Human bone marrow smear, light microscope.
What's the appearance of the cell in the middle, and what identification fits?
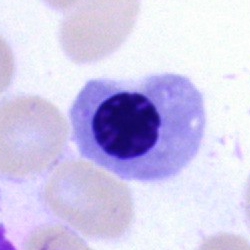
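Start with the outline of the middle cell: it is irregular, and a notch dips into its top edge. Now look at the chromatin, which is dense and dark purple and gathered into coarse clumps. Around it there is a moderate amount of pale blue-lavender cytoplasm. In the right part of that cytoplasm you can find a few small clear vacuoles. This cell is an erythroblast.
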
